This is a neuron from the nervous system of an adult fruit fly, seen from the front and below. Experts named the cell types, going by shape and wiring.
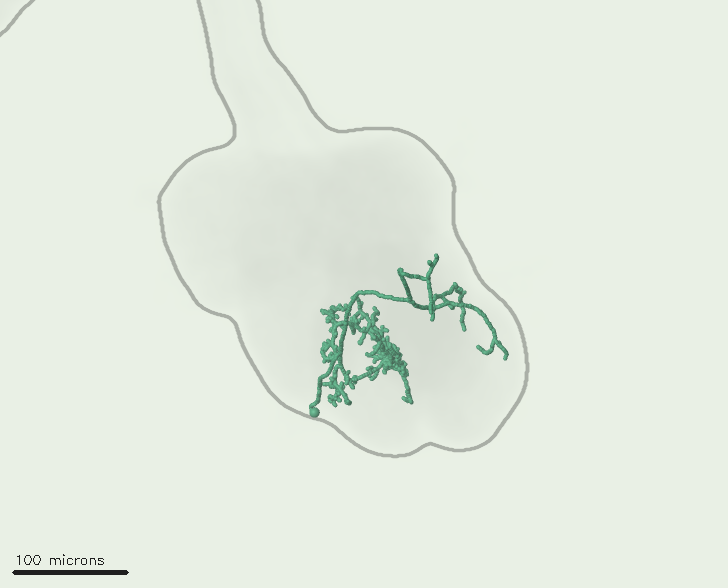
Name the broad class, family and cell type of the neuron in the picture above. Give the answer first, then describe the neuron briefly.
Its broad class is nerve-cord intrinsic neuron. The family is hemilineage 08B. The cell type is IN08B065. From left to right in the picture it spans about 170 microns. In this view it is about as wide as it is tall.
